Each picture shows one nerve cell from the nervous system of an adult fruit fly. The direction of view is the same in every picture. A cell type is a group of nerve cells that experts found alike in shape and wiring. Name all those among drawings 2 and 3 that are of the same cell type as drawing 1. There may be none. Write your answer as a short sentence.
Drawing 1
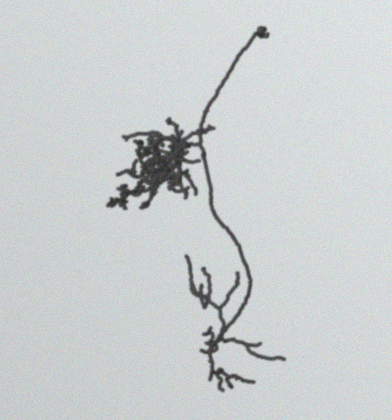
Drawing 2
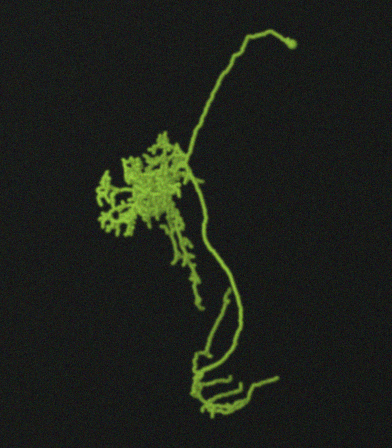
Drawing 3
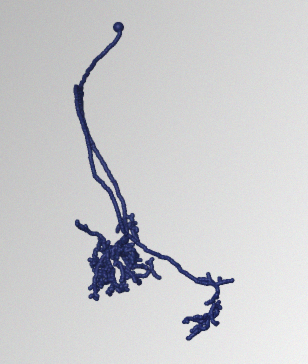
Drawing 2 is of the same cell type.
